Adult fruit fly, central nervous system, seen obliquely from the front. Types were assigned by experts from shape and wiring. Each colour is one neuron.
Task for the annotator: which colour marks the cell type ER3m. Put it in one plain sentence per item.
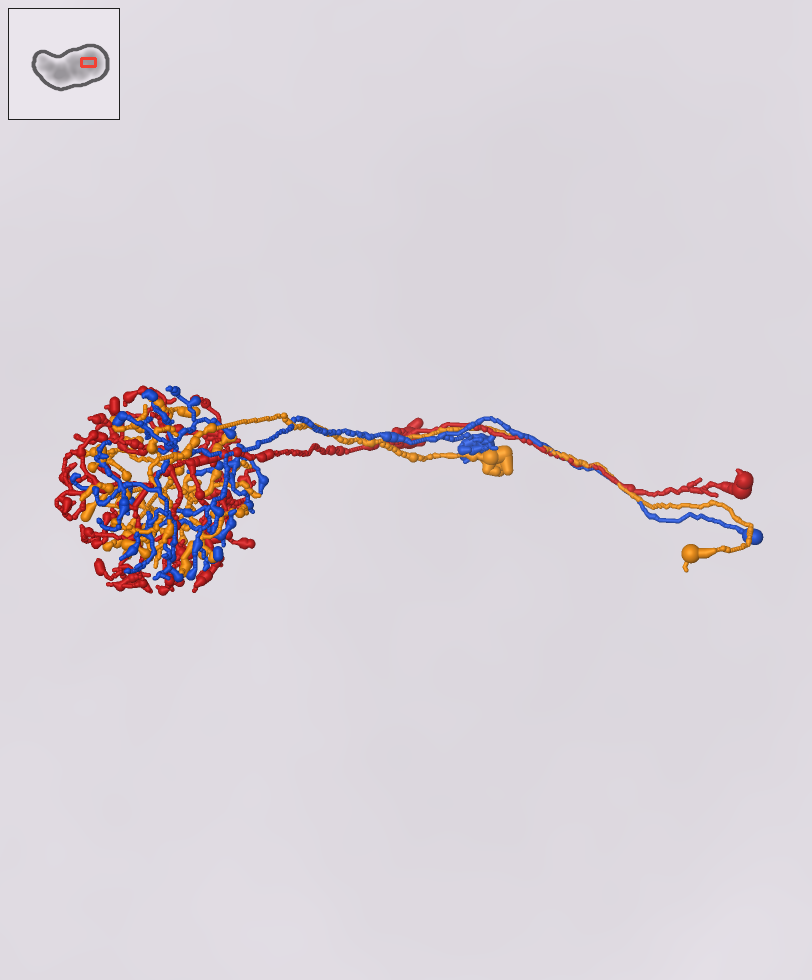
The colour is orange.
